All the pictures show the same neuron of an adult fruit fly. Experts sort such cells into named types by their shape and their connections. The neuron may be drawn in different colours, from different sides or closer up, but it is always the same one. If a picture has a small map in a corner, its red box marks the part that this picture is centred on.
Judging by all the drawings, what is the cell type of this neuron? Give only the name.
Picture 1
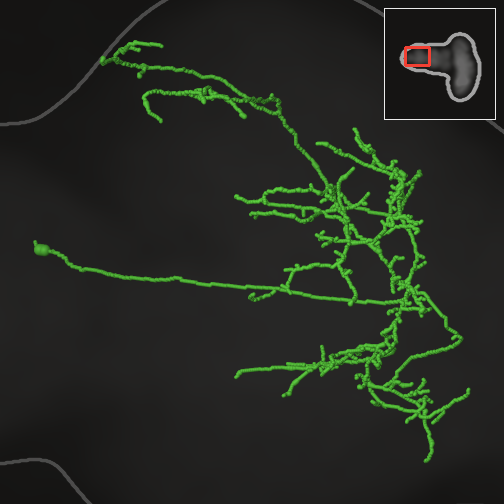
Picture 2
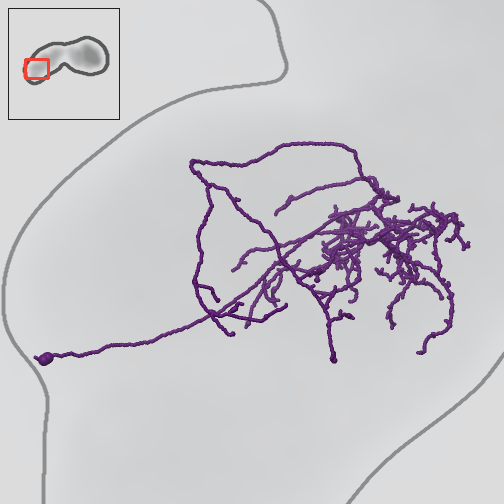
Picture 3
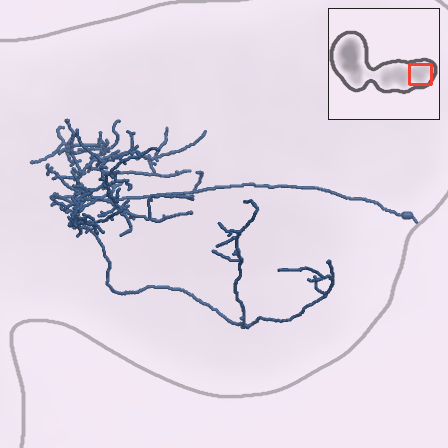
IN12B051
